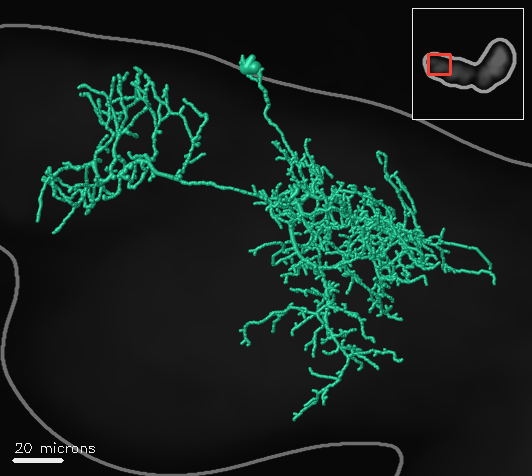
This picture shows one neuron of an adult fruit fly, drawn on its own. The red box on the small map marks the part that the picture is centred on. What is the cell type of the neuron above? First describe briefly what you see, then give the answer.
From left to right in the picture it spans about 200 microns. In this view it is wider than it is tall. This is a nerve-cord intrinsic neuron. Its cell type is INXXX111.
